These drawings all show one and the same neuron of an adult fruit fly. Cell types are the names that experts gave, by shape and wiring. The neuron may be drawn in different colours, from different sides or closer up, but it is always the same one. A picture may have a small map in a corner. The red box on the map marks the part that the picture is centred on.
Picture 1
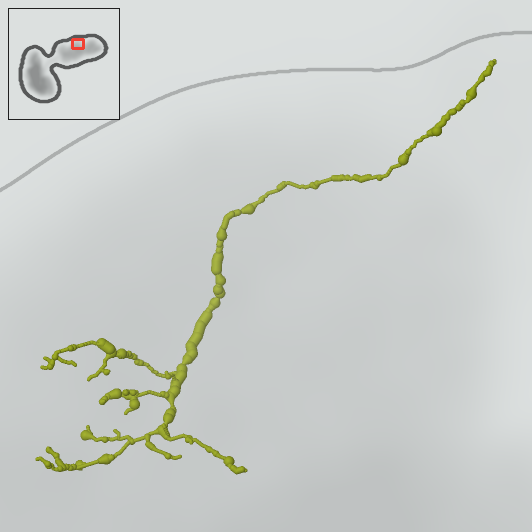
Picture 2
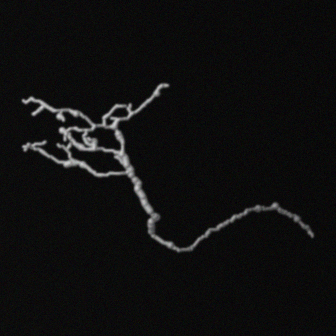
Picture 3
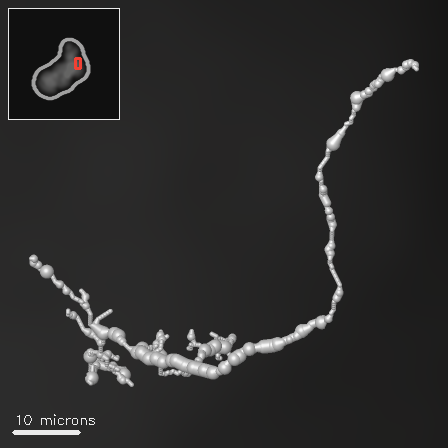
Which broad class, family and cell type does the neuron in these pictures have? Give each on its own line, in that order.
sensory neuron entering the nerve cord
class mechanosensory tactile
SNta29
